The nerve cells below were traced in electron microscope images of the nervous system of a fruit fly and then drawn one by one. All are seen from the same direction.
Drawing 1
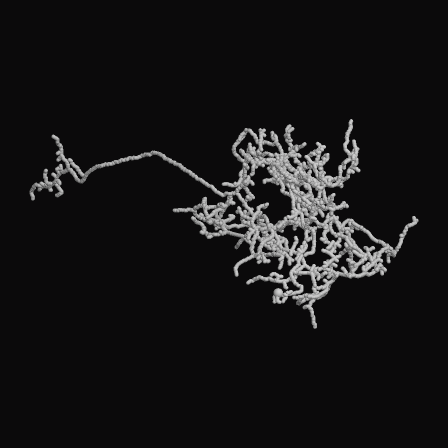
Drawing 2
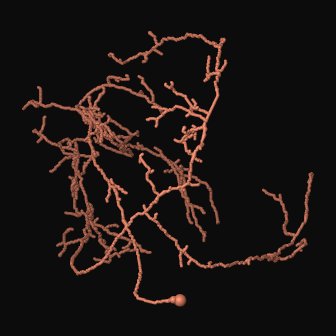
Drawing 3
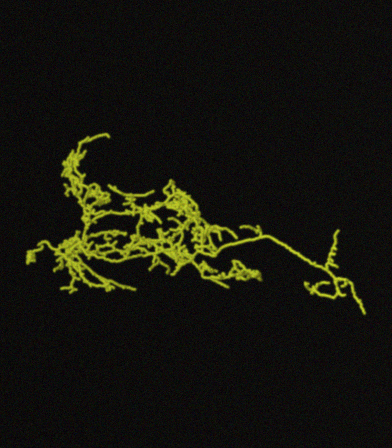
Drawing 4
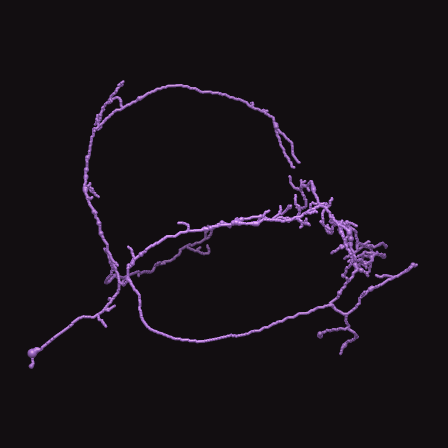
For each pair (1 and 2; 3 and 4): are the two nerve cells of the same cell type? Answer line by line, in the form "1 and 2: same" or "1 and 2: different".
1 and 2: different
3 and 4: different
